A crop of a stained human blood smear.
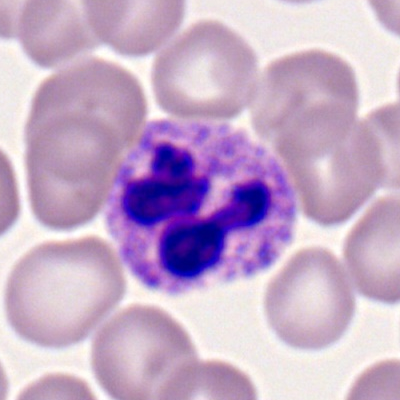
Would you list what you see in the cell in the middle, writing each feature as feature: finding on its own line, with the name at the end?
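Nucleus: several separate lobes
Lobes: some joined by thin strands
Cytoplasm: plentiful, pale pinkish
Granules: fine, purple-lilac, filling the cytoplasm
Cell: segmented neutrophil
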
